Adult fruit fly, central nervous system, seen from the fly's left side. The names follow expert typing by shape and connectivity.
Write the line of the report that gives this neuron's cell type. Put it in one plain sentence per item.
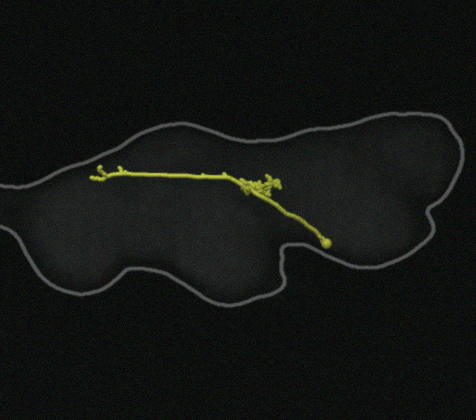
The cell type is IN08B008.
